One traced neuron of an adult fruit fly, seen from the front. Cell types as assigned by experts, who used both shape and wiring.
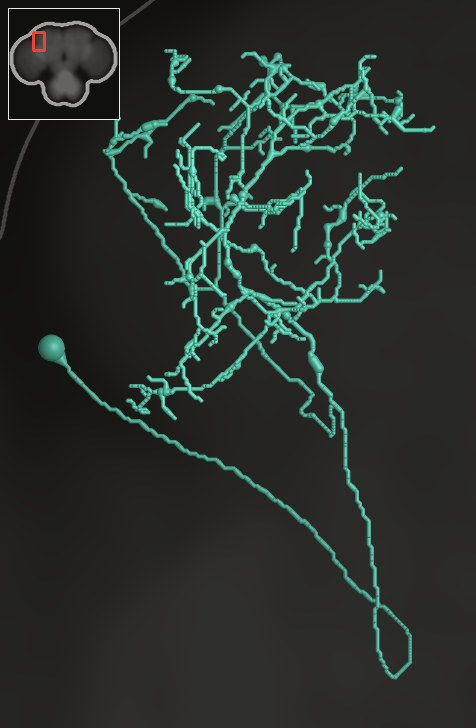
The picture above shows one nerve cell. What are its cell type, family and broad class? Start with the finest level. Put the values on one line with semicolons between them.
LHPV2b4; hemilineage VPNp&v1_posterior; central-brain intrinsic neuron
